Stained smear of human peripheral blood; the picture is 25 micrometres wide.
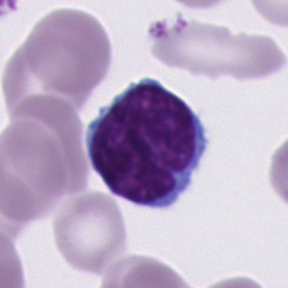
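Typical lymphocyte: the nucleated cell at the centre of a stained peripheral blood smear. Cell about 11 micrometres across; nucleus about 10 micrometres across, filling about 80% of the cell's area. No nucleolus visible in the nucleus. Cytoplasm without granules, its rim widest at the lower right. Outline slightly ragged along the upper left edge.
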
